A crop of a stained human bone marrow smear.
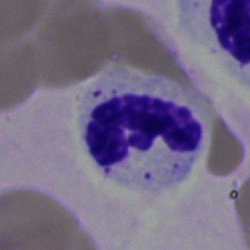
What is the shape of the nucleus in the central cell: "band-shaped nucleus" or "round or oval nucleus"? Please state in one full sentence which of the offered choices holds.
In this cell, the nucleus is a bent band with no separate lobes.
